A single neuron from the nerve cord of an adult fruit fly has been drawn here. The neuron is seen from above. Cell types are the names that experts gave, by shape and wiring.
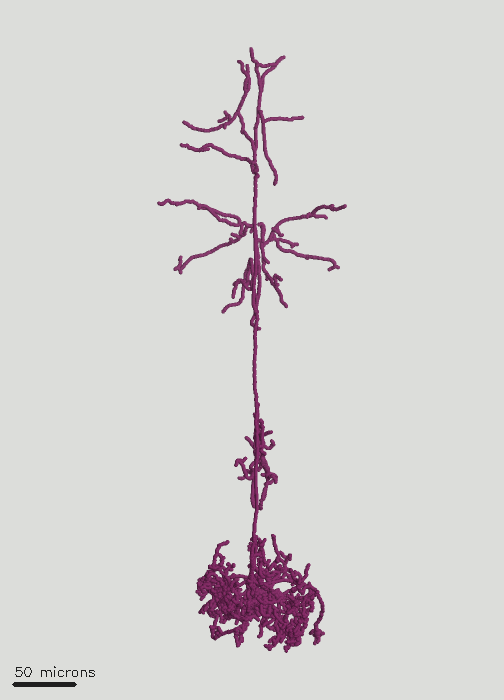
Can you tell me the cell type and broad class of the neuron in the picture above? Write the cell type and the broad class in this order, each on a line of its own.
INXXX084
nerve-cord intrinsic neuron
